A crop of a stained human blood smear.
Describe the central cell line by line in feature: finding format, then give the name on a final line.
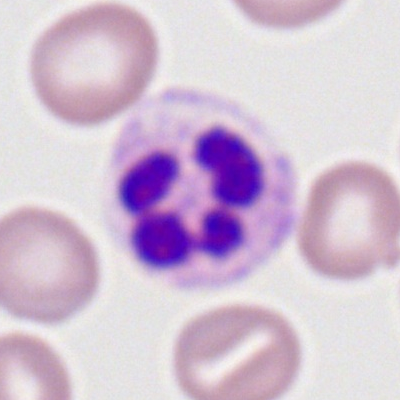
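Nucleus: split into several separate lobes, not one mass
Chromatin: dense, stained dark purple
Cytoplasm: plentiful, pale pinkish-lilac, surrounding the lobes
Granules: only fine and faint, none large or coarse
Name: segmented neutrophil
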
